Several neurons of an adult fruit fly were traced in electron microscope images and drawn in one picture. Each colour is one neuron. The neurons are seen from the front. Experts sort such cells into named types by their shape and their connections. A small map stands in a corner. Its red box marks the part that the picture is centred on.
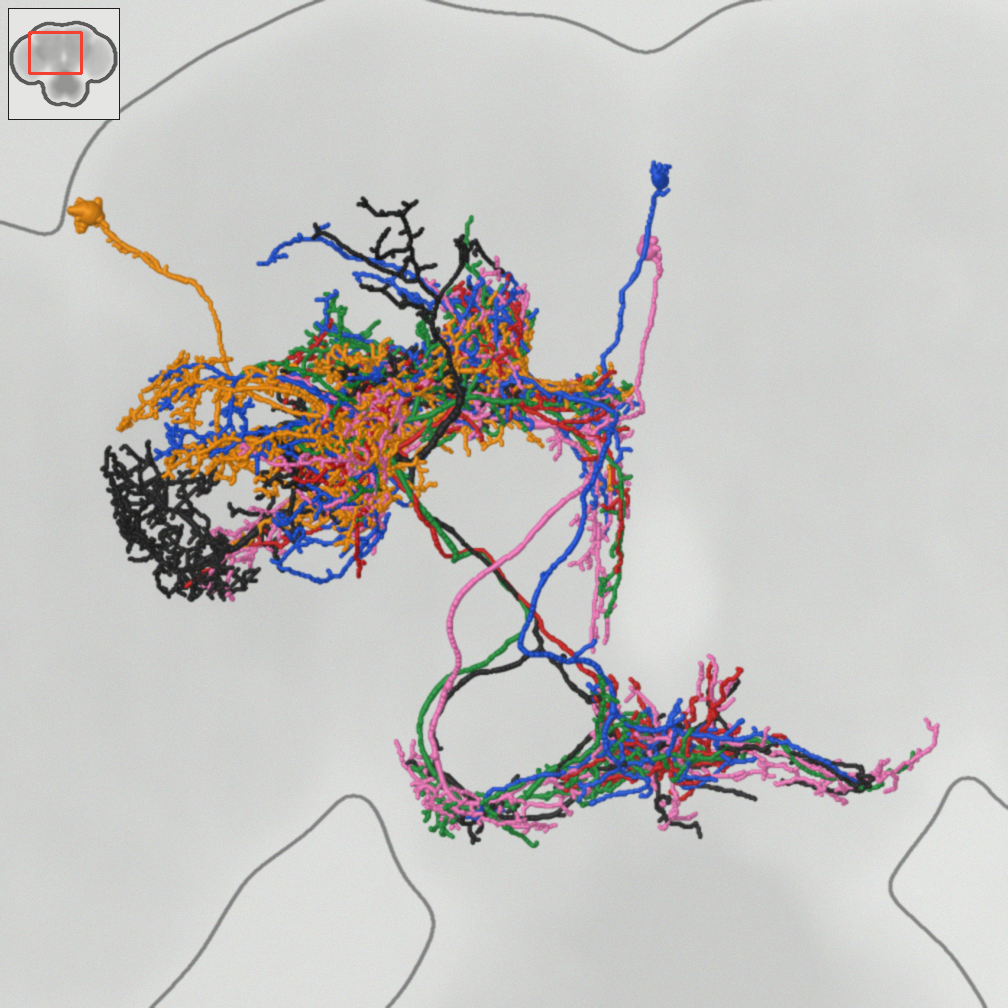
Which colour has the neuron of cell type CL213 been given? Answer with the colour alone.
pink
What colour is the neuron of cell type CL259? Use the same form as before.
green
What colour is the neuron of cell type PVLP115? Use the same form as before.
black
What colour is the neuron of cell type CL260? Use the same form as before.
red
